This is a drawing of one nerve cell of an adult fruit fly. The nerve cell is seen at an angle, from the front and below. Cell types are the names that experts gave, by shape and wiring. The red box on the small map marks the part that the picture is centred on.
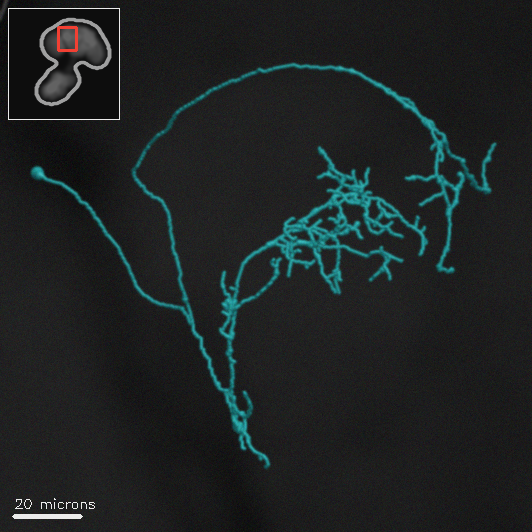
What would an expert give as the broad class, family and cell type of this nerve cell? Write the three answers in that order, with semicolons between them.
central-brain intrinsic neuron; hemilineage VPNp&v1_posterior; AVLP481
